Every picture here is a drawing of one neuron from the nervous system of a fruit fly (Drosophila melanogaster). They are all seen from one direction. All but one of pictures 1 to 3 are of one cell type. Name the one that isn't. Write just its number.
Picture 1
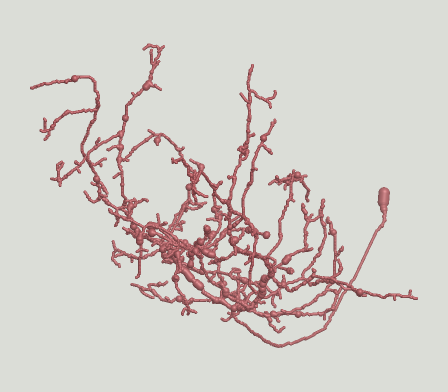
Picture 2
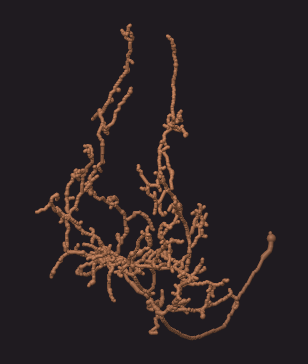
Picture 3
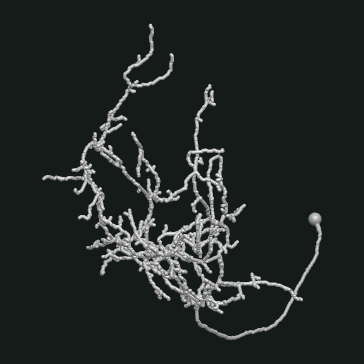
1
